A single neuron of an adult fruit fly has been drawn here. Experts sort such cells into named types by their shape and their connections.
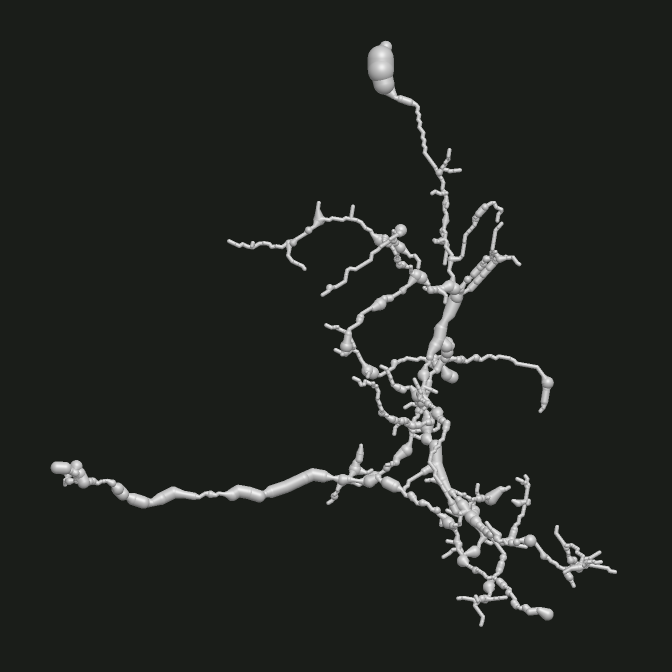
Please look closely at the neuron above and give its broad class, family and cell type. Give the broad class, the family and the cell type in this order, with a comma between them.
nerve-cord intrinsic neuron, hemilineage 20A.22A, IN20A.22A071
